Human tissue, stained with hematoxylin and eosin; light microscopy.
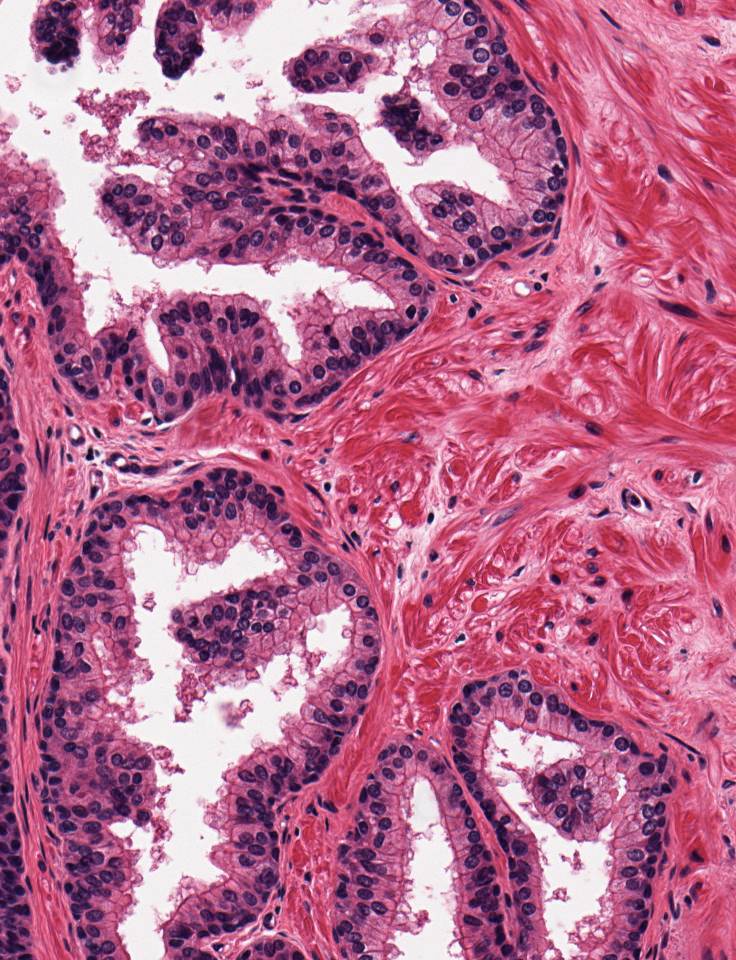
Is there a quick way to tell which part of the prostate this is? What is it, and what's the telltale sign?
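The field shows prostatic gland. Papillary infoldings project into the lumina; the tall columnar lining cells have pale, finely clear cytoplasm, with a row of flattened dark nuclei beneath them at the gland edge.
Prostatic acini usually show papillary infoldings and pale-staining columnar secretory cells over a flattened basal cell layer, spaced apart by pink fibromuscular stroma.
At the right, bright pink smooth muscle bundles with spindle-shaped nuclei run in several directions through the stroma.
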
